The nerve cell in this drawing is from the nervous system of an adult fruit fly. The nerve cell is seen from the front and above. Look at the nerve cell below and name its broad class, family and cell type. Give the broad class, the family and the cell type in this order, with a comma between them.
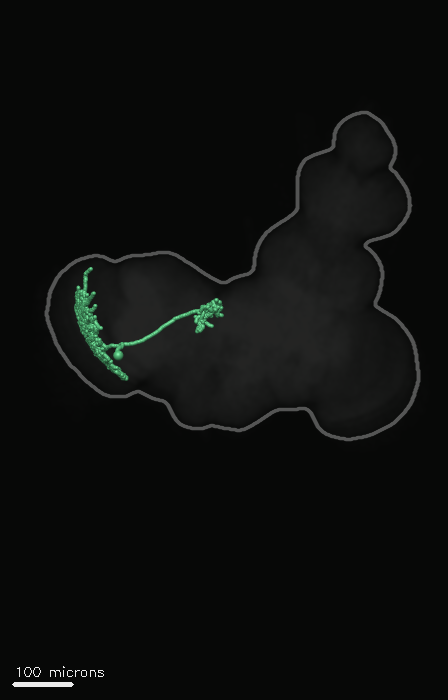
visual projection neuron, MeVP, MeVP59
